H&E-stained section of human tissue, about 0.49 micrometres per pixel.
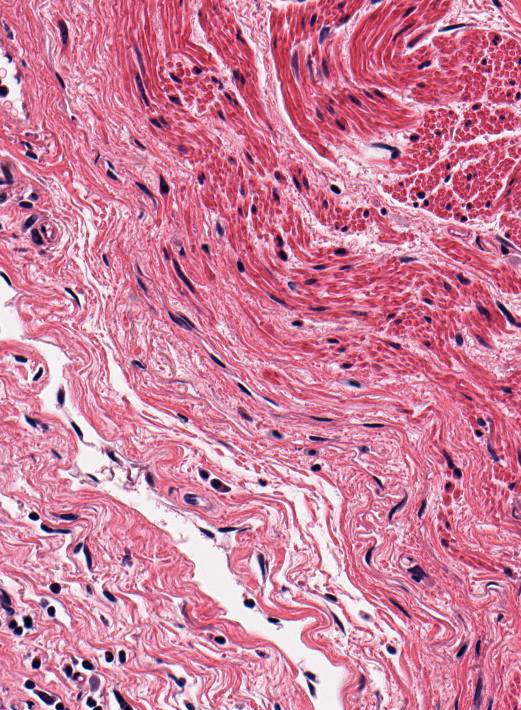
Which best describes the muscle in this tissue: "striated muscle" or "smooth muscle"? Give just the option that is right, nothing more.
Smooth muscle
